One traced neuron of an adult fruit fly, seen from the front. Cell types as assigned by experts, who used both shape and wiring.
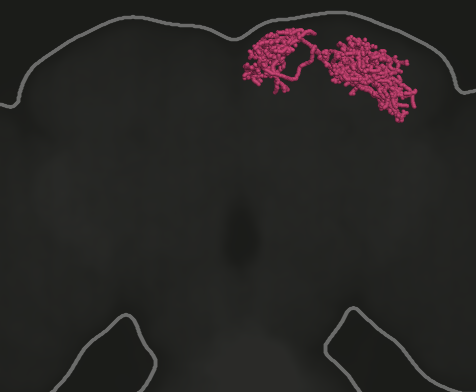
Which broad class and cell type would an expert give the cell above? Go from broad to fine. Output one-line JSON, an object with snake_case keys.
{"broad_class": "central-brain intrinsic neuron", "cell_type": "SLP389"}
